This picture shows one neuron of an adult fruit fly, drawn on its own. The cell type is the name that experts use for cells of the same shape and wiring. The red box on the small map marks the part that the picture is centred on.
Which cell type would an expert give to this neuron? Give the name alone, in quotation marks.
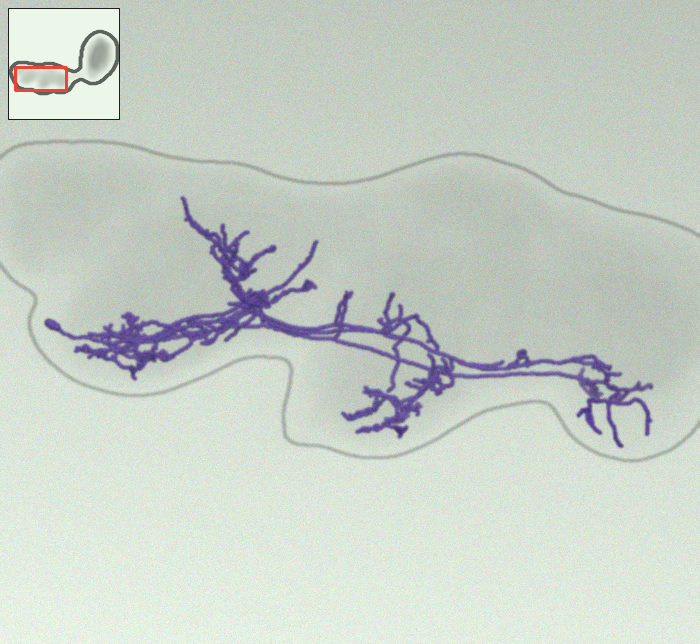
"IN05B021"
